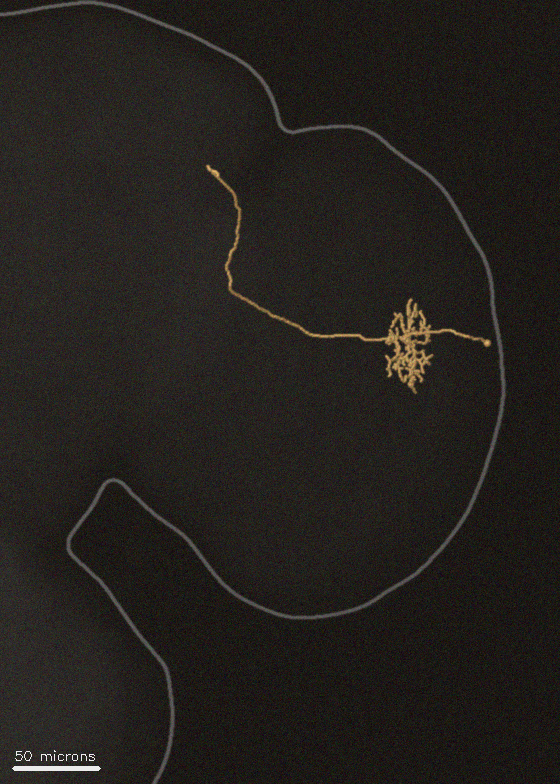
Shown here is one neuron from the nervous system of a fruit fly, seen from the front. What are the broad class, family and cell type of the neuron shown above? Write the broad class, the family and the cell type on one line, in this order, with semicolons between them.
visual projection neuron; MeTu; MeTu1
